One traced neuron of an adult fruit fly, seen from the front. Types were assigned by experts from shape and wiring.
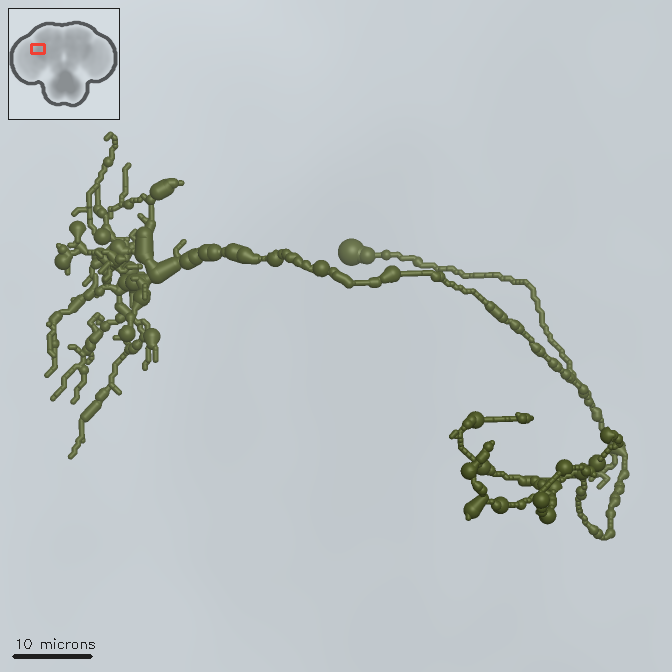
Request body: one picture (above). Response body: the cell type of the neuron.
LC18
